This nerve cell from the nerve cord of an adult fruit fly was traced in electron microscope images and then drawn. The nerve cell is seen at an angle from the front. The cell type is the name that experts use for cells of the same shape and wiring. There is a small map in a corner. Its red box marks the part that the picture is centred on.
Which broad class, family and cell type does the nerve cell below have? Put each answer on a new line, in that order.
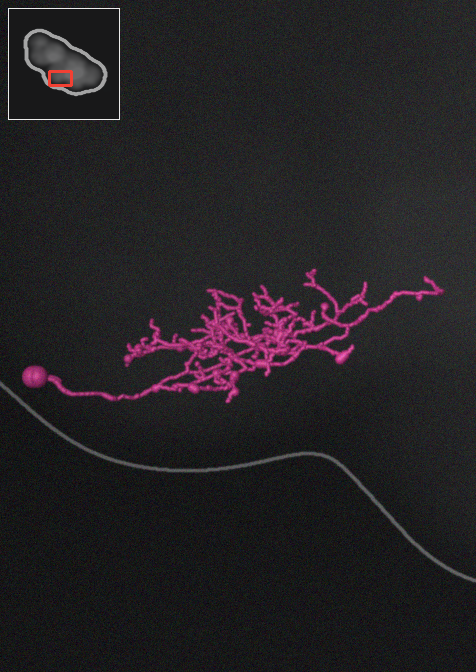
nerve-cord intrinsic neuron
hemilineage 01B
IN01B075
